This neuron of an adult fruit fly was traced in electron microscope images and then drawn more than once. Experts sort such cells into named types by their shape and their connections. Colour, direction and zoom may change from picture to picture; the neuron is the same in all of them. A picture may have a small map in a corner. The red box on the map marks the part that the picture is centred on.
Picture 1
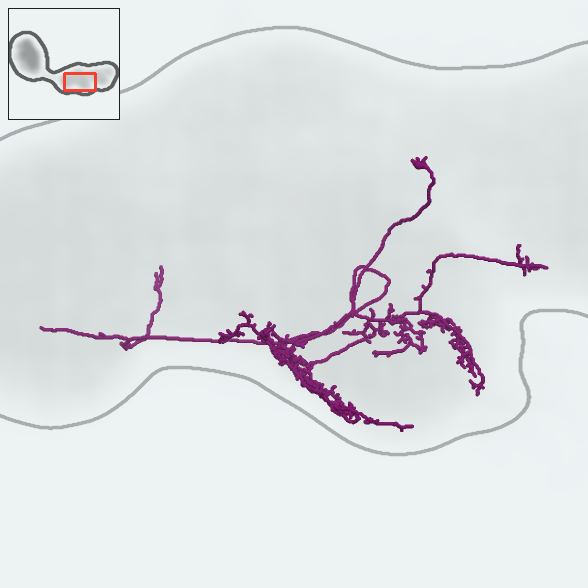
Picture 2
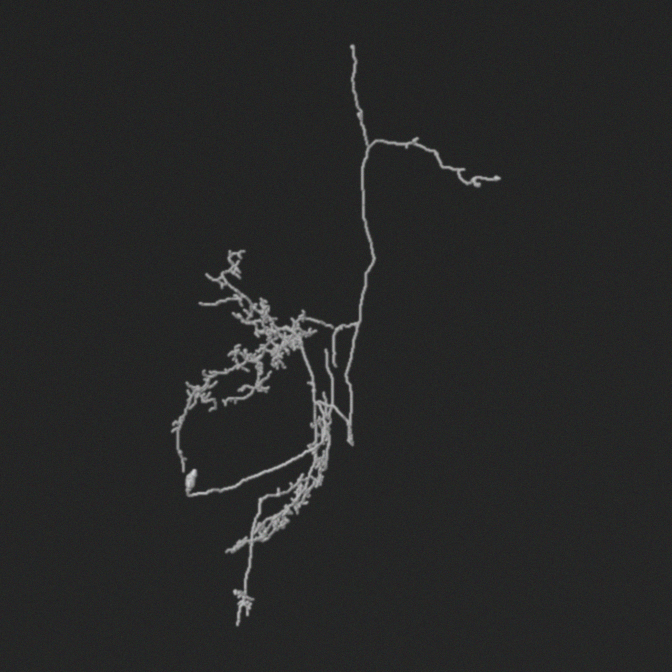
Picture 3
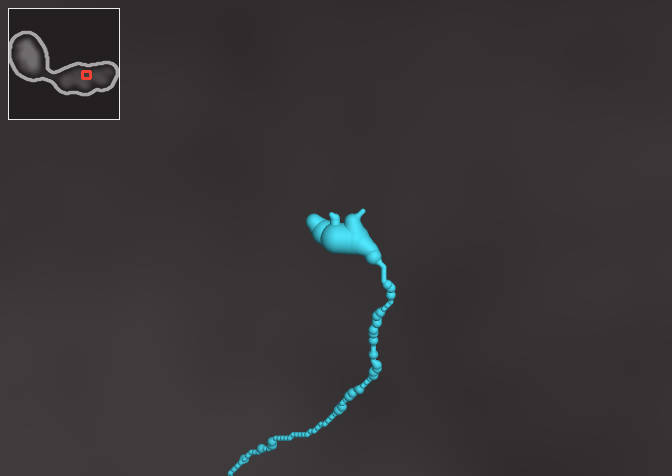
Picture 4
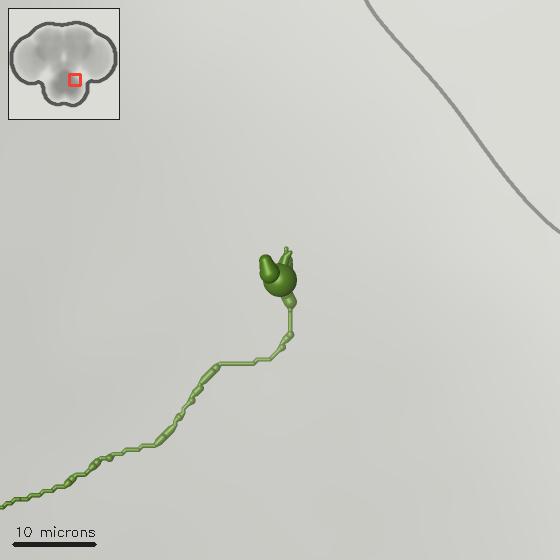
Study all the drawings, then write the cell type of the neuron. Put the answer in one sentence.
The cell type is IN23B060.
